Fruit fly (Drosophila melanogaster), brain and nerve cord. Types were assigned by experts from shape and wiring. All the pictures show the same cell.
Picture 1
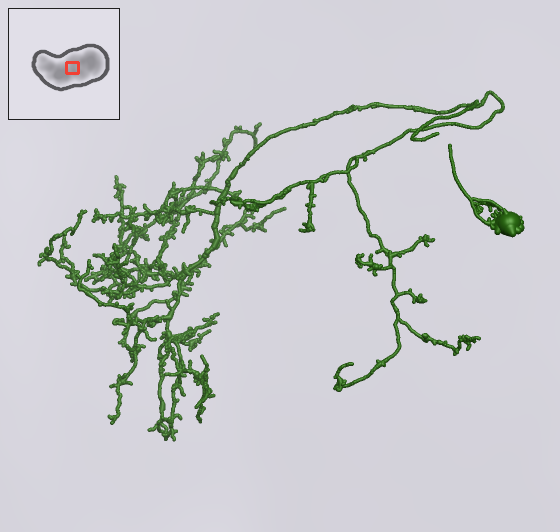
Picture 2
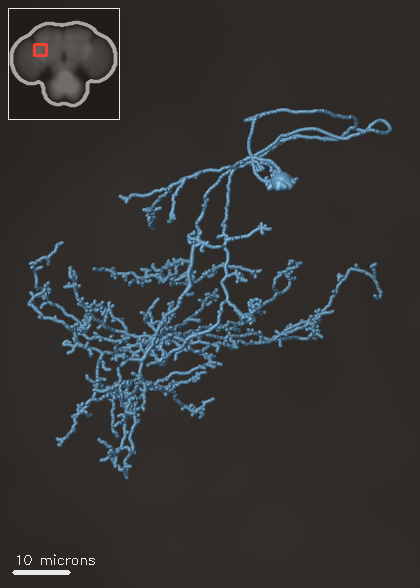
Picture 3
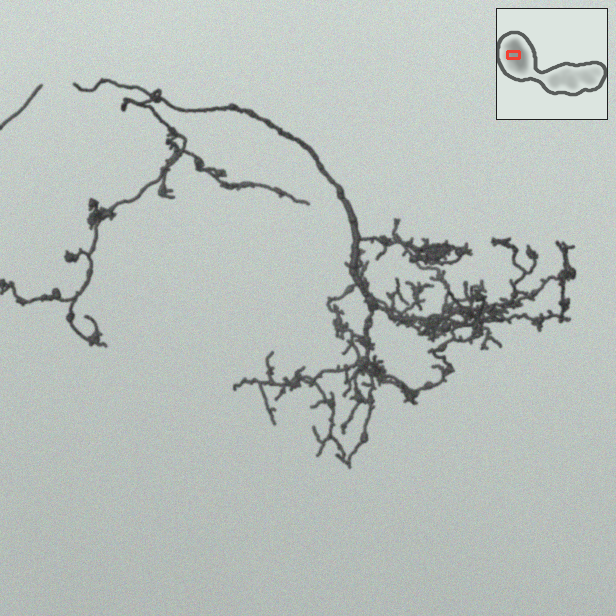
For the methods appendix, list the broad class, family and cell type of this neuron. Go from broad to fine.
central-brain intrinsic neuron; hemilineage VLPl&d1_dorsal; AVLP232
